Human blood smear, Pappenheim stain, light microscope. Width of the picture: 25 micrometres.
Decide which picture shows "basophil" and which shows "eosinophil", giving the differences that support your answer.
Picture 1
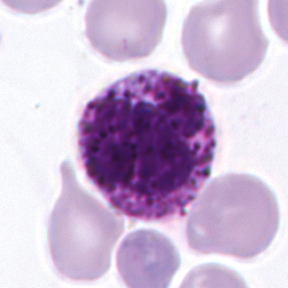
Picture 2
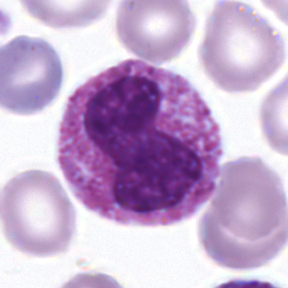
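The basophil is in picture 1, the eosinophil in picture 2. Granules first: in the basophil they are coarse, clearly separate and dark purple to blackish, while in the eosinophil reddish-pink granules pack the cytoplasm.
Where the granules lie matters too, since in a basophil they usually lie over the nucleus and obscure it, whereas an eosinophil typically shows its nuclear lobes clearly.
Here the basophil's granules lie over the nucleus as well as in the cytoplasm, while the eosinophil's nucleus shows two lobes set diagonally, one at upper left and one at lower right. Then the nucleus itself: dark purple and filling most of the cell in the basophil, dark purple with coarsely clumped chromatin in the eosinophil. Last, size: the eosinophil is about 15 micrometres across.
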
